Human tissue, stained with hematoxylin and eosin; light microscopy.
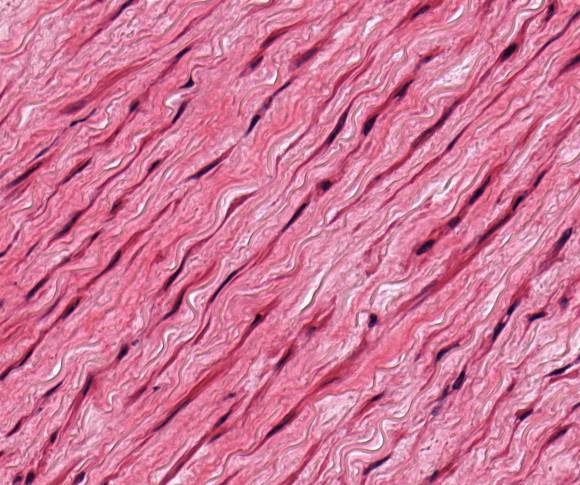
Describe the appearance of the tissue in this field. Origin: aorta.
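Fibres wavy, not straight, along their length; pink with eosin. Nuclei dark purple, elongated, spindle-shaped. Nuclei single, between fibres, long axes aligned with fibres.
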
